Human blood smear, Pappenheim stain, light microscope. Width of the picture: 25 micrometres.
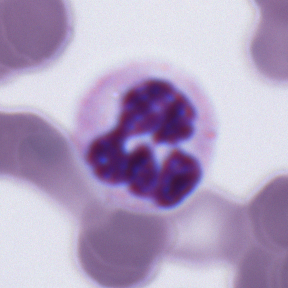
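Segmented neutrophil. Outline round, smooth. Nucleus split into several separate lobes; no nucleoli visible. Cytoplasm not filled with large orange granules.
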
